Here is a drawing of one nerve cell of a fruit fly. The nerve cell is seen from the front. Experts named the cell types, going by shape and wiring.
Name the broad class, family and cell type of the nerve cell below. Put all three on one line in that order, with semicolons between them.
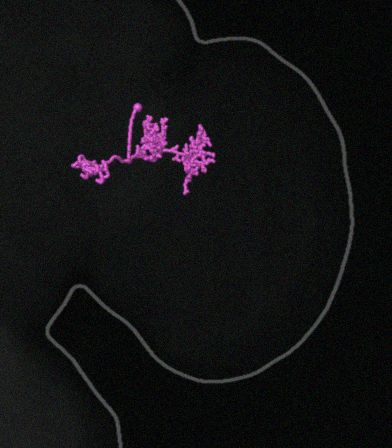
visual projection neuron; hemilineage VPNd1; LPLC2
